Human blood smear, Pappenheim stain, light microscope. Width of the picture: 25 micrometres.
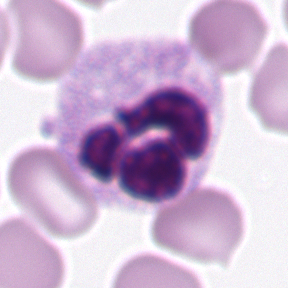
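Segmented neutrophil, central cell. The nucleus is divided into three connected lobes and lies toward the lower right part of the cell. The cytoplasm is abundant, pale pinkish-lilac and filled with fine lilac granules.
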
